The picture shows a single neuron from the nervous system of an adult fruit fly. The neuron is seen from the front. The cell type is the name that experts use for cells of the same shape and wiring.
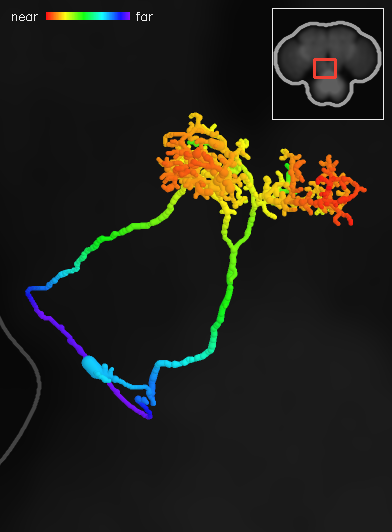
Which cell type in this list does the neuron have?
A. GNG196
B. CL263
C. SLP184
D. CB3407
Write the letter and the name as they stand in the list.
A. GNG196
